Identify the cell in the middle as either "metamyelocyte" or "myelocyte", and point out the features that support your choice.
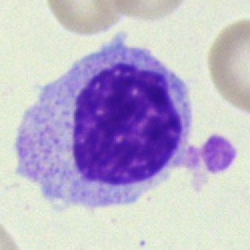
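Answer: myelocyte.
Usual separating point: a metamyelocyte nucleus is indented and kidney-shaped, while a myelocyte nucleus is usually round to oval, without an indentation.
Here the nucleus sits off-centre toward the right side. Chromatin dark purple and dense, small pale spots scattered through it. Cytoplasm pale blue-lilac, a wide rim broadest on the left, fine purple granules scattered through it.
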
